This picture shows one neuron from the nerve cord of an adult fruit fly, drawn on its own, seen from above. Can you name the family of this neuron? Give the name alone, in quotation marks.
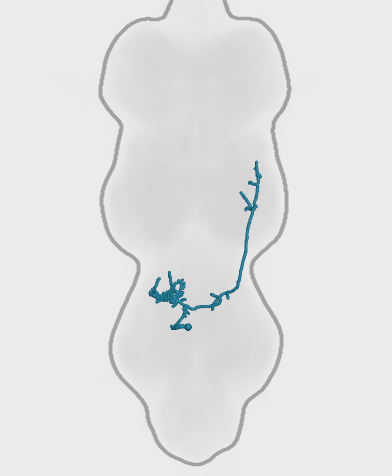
"hemilineage 19B"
